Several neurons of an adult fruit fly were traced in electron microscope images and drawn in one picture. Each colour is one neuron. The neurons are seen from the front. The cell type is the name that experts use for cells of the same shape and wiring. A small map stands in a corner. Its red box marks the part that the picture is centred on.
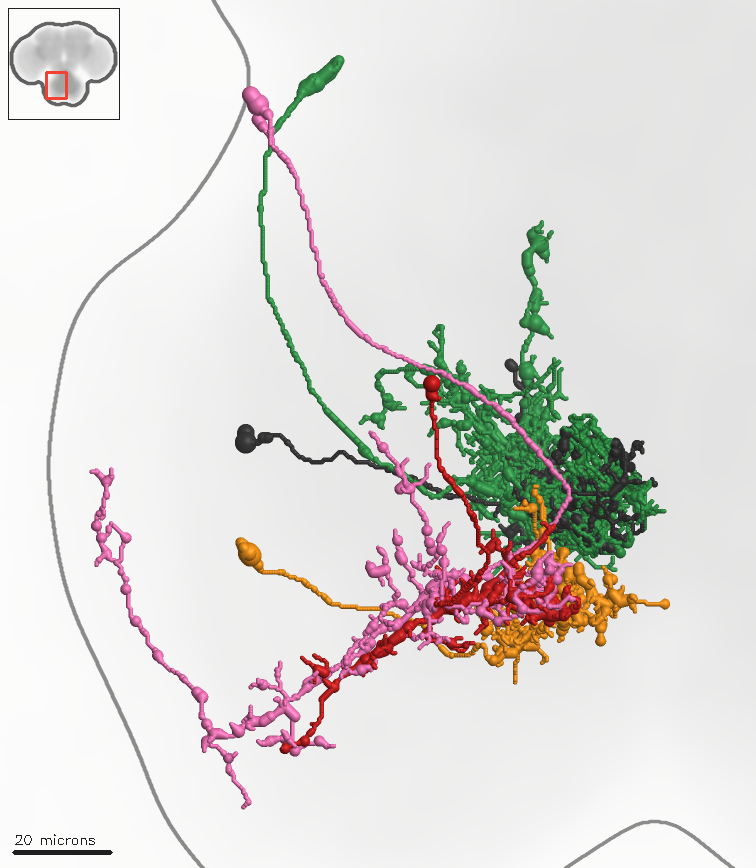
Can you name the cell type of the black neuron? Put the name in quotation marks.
"IN09A022"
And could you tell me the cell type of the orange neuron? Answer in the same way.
"IN09A039"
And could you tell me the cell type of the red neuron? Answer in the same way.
"IN09A052"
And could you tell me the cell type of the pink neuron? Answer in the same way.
"IN23B024"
